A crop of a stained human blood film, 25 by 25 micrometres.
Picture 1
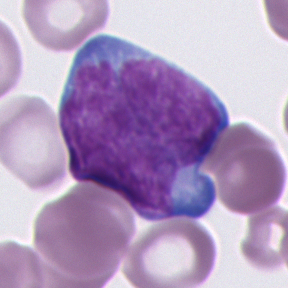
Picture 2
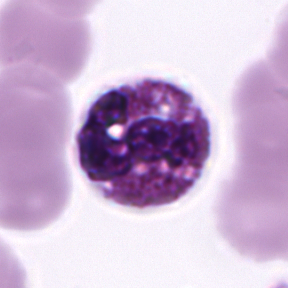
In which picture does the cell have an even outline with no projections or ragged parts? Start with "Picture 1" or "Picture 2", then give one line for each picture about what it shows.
Picture 2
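What picture 1 shows: A rounded bulge of blue cytoplasm projects at the lower right of the cell.
What picture 2 shows: The cell outline is round with a smooth edge.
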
